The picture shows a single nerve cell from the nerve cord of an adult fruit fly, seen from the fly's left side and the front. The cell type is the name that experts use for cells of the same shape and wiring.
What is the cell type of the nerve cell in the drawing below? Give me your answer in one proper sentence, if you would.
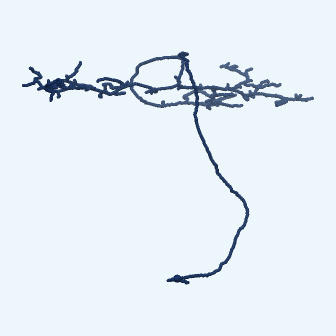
This nerve cell counts as a member of the cell type IN02A063.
